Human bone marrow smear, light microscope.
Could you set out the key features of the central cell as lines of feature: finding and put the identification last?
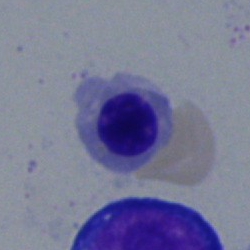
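Chromatin: dense, staining dark purple
Cytoplasm colour: pale greyish blue
Cytoplasm extent: a moderate rim around the whole nucleus
Outline: irregular, with bulges along the upper left
Name: erythroblast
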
